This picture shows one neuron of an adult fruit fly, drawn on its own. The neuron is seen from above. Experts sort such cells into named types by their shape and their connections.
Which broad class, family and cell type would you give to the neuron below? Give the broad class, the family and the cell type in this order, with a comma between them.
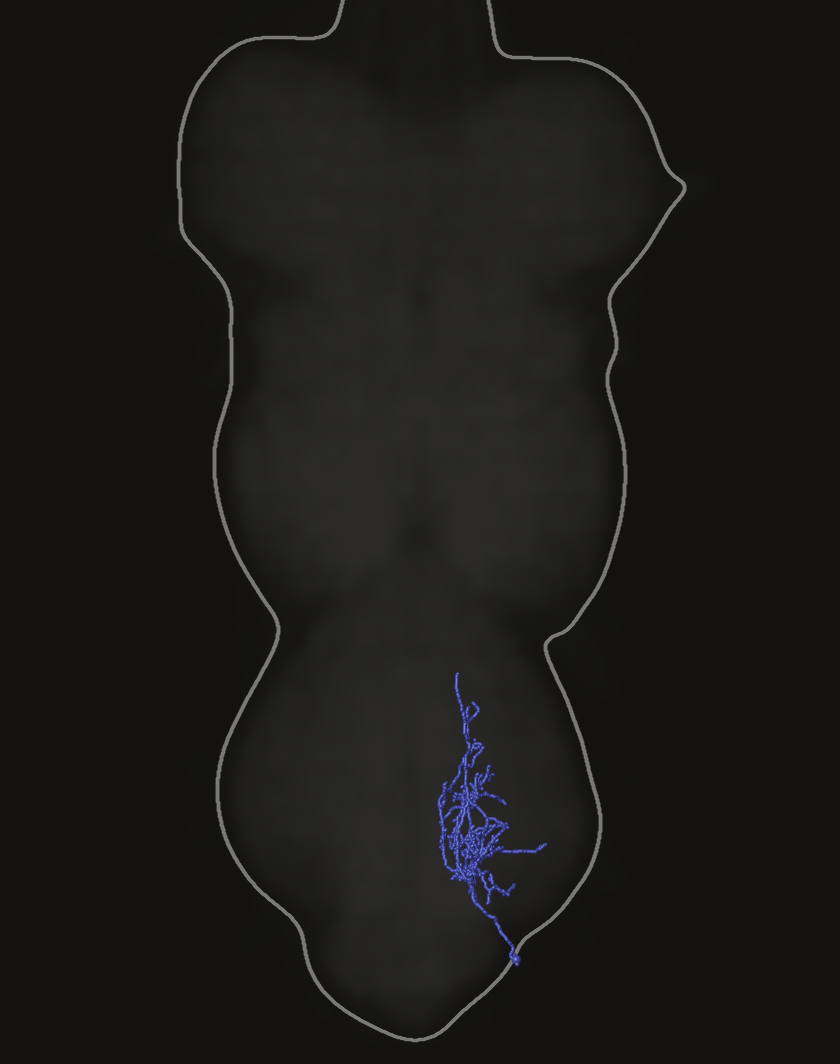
nerve-cord intrinsic neuron, hemilineage 20A.22A, IN20A.22A059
